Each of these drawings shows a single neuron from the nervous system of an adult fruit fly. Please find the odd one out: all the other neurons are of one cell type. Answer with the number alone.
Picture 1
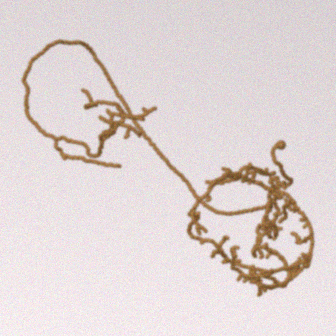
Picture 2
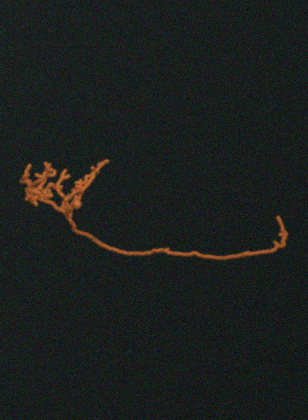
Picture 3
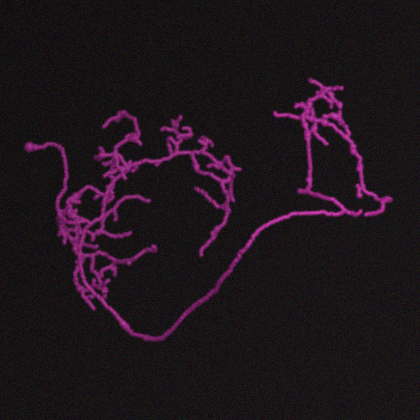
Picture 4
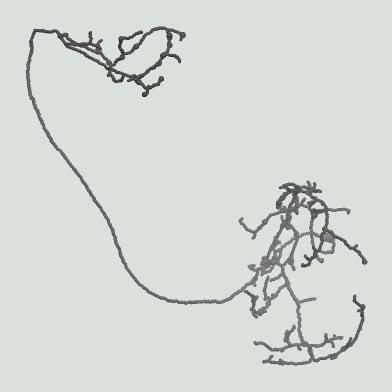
2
